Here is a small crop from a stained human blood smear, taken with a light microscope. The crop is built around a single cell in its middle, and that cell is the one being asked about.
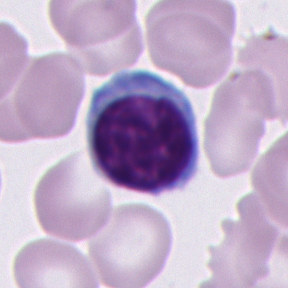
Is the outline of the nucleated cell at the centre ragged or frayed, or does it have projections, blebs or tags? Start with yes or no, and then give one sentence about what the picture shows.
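No. The cell outline is smooth, without surface projections.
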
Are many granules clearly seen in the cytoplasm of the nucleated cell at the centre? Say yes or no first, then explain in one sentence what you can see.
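No. No granules are visible in the cytoplasm.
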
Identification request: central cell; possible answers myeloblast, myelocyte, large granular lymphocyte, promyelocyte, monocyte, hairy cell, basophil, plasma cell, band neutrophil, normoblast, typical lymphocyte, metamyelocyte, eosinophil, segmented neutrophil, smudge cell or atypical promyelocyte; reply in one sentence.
The cell positioned in the middle of the field is a typical lymphocyte.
